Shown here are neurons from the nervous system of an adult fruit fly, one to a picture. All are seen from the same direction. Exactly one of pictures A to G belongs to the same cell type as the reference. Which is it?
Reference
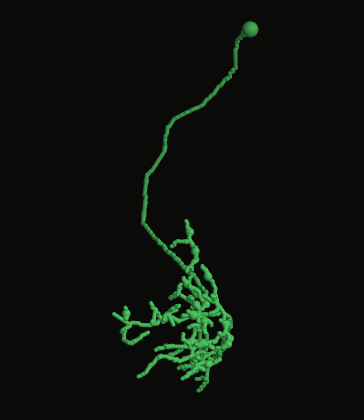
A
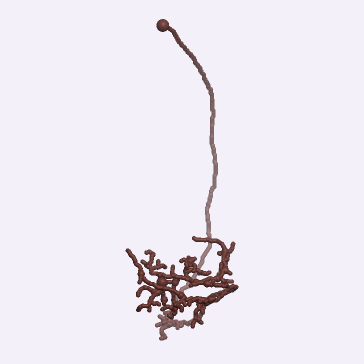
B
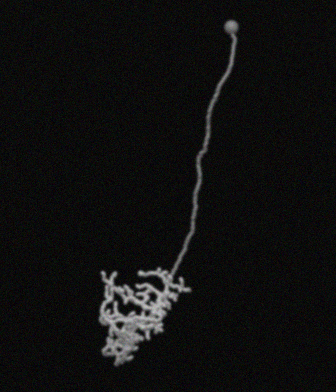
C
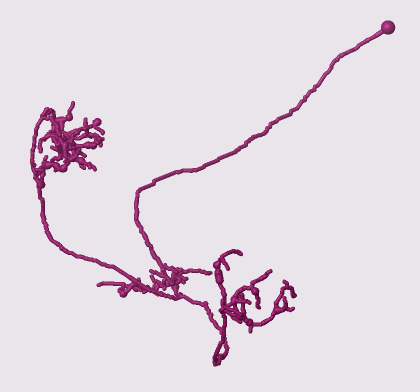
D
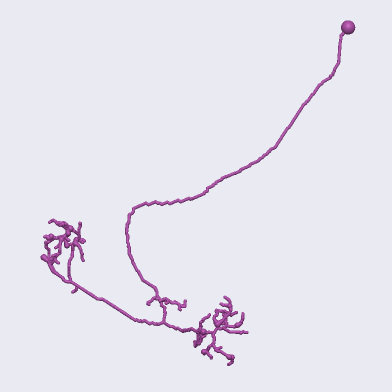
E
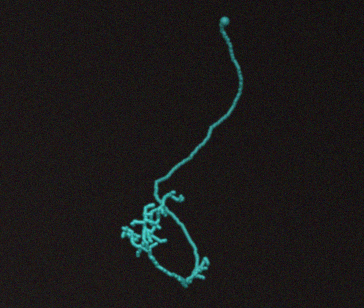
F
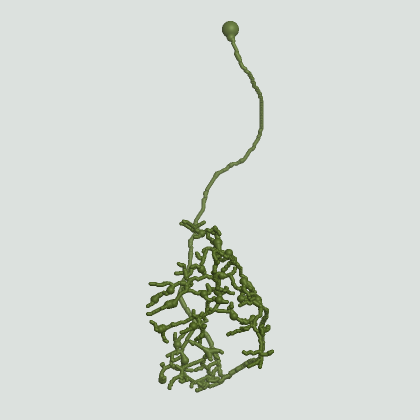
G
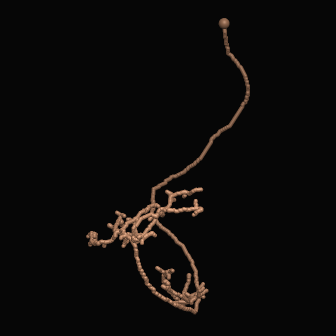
Picture F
